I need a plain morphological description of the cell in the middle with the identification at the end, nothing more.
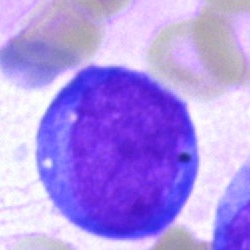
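You've got a round, smooth outline here. The chromatin is finely stippled, with no coarse clumps anywhere. No granules in the cytoplasm, though there are two small clear spots over on the left side. It's a blast.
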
